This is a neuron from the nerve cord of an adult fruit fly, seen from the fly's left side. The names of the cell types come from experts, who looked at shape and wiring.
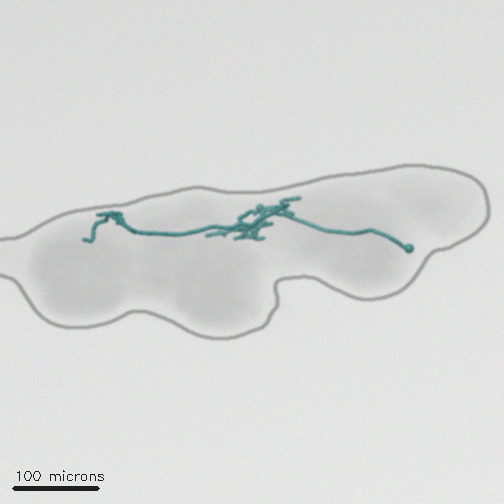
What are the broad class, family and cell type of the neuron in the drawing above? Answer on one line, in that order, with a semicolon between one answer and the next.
nerve-cord intrinsic neuron; hemilineage 06A; IN06A083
